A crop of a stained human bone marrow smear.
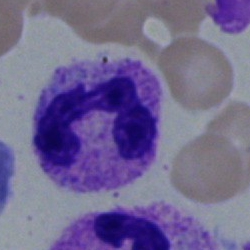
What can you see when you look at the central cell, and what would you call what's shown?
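Looking at the nucleus first, I see a curved band bent into a horseshoe, its open side facing downward. I can't make out any nucleoli in it. Fine violet granules are scattered throughout the cytoplasm, and I find no vacuoles there. So this is a band neutrophil.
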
